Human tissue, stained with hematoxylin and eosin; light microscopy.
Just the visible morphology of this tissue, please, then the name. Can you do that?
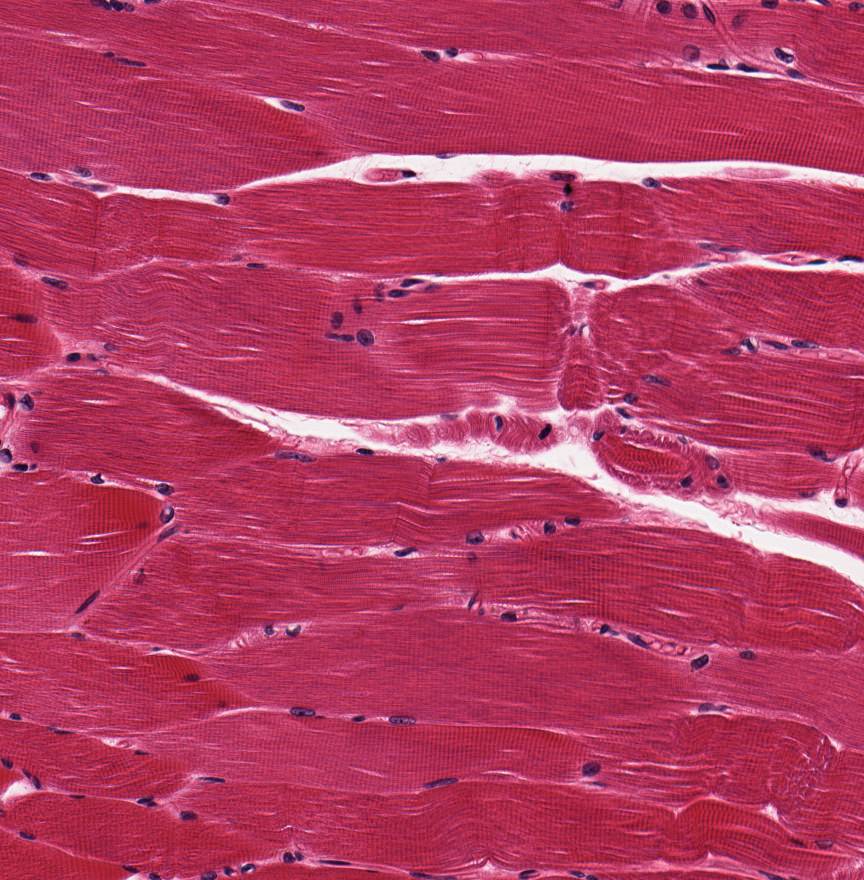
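The fibres are long and unbranched, with fine cross-striations running across their long axis and no intercalated discs. Nuclei are dark purple and elongated parallel to the fibres. The cytoplasm stains a deep, even pink-red. This is skeletal muscle.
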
